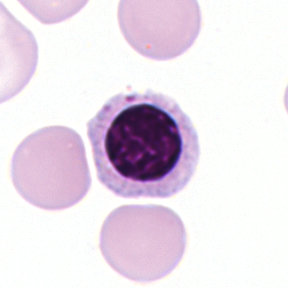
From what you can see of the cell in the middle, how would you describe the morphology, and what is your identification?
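Its chromatin is dense and dark purple, gathered in coarse clumps. The cytoplasm around it is a pale greyish-lilac with no vacuoles, and the outer edge is slightly bumpy rather than smoothly round. So that one's a normoblast.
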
